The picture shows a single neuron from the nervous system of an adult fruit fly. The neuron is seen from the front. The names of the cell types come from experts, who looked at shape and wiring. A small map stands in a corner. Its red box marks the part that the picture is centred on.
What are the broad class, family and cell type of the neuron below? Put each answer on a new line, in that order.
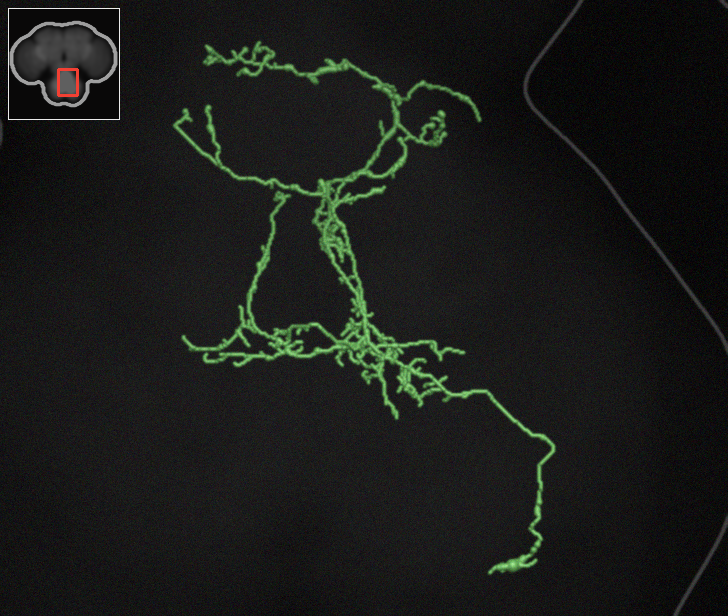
nerve-cord intrinsic neuron
hemilineage 12A
IN12A055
